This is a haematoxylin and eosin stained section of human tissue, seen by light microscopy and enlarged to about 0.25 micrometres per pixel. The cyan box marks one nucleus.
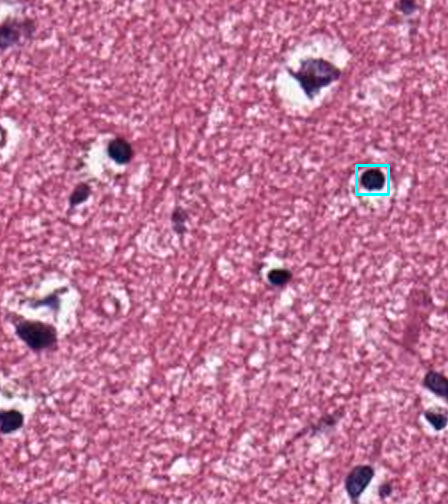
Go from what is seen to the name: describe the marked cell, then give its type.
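The nucleus is small and round, with a smooth, regular outline. The nucleus is very dark and evenly stained throughout, with no visible internal detail. The nucleus is smaller than the large nuclei of the neighbouring cells with pale haloes in the field. Little or no pink cytoplasm is seen around the nucleus; it is instead encircled by a clear, pale halo. The marked cell is an oligodendrocyte.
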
